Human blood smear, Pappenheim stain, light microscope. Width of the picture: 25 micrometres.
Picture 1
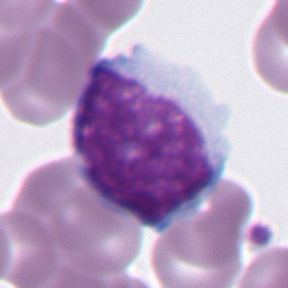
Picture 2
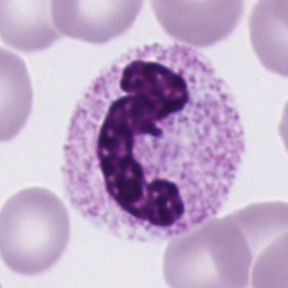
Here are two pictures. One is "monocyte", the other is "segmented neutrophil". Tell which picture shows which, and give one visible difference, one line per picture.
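Picture 1 – monocyte. No granules are seen in the cytoplasm.
Picture 2 – segmented neutrophil. Fine pinkish-lilac granules fill the cytoplasm evenly.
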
